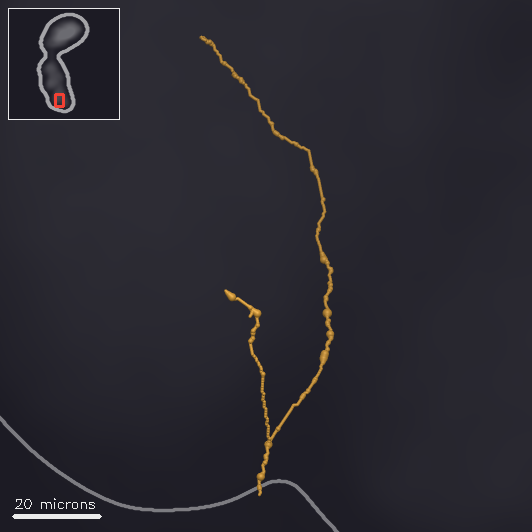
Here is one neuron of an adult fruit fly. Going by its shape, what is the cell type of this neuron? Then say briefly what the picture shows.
It is of cell type SNta32. Its broad class is sensory neuron entering the nerve cord. The drawing shows no cell body. From top to bottom in the picture it spans about 110 microns. There are a dozen or fewer branch ends.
